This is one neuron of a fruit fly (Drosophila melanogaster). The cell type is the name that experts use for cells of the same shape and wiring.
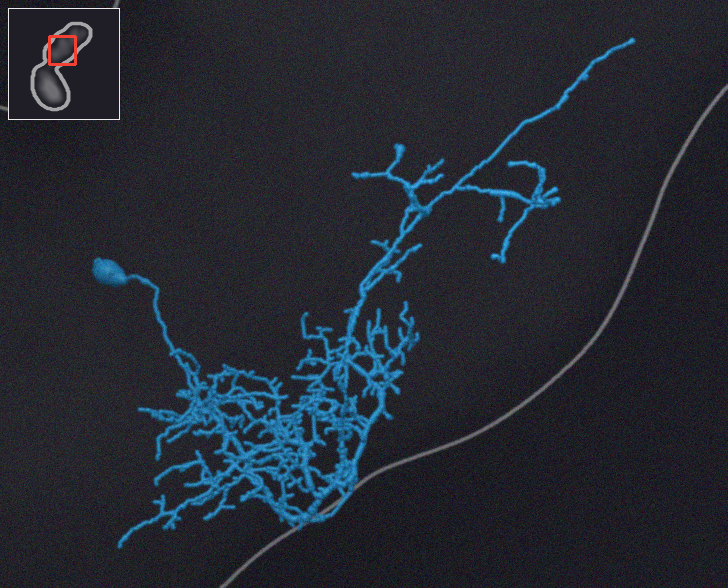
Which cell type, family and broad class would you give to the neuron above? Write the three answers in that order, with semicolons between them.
IN06A024; hemilineage 06A; nerve-cord intrinsic neuron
